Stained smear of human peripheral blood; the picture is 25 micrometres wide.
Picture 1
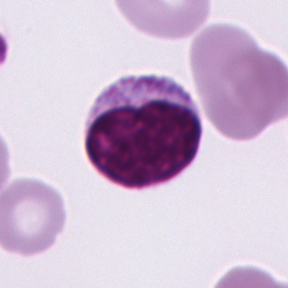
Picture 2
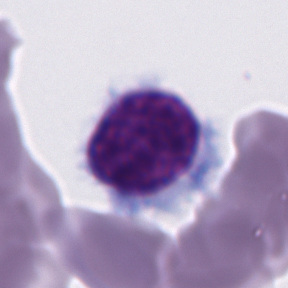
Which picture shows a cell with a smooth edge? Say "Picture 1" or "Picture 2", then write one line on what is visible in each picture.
Picture 1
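What picture 1 shows: The cell outline is round and smooth.
What picture 2 shows: Fine, hair-like projections fringe the edge of the cytoplasm.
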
